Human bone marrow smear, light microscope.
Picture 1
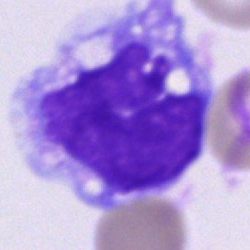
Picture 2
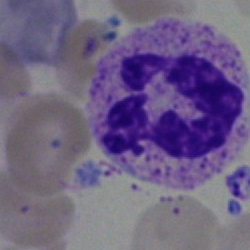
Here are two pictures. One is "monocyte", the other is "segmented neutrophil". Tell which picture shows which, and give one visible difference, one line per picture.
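Picture 1 shows a monocyte: The nucleus is large and irregular in shape and fills most of the cell.
Picture 2 shows a segmented neutrophil: The cytoplasm is abundant and pale lilac-pink.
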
